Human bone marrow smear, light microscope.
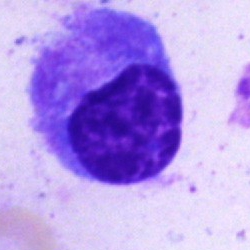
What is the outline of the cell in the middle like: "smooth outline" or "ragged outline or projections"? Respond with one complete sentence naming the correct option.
What bounds the cell is a rough outline.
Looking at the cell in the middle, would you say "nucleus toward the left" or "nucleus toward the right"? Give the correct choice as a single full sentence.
Its nucleus is located toward the right side of the cell.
